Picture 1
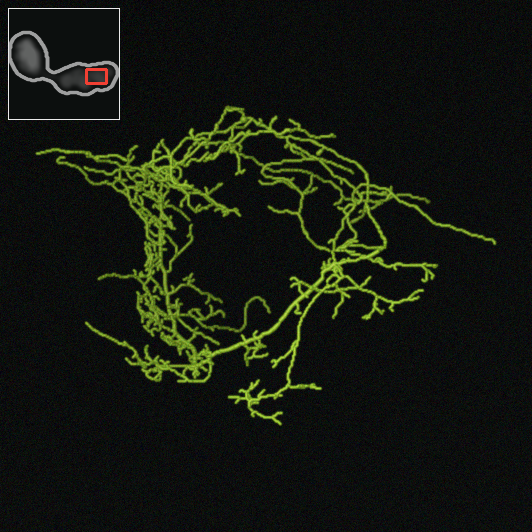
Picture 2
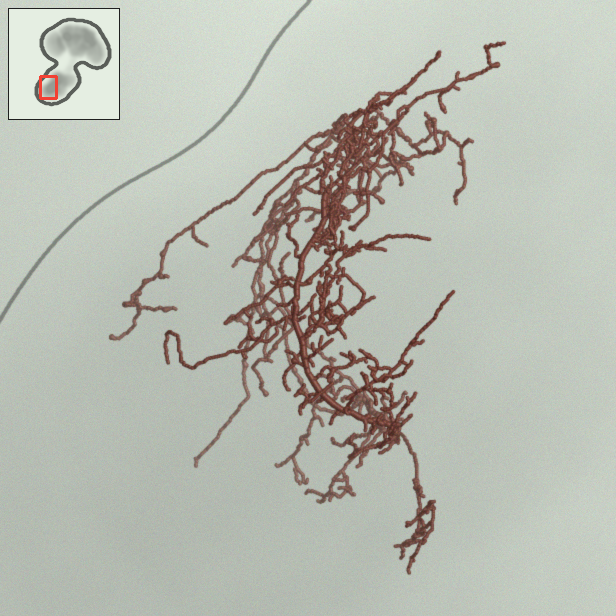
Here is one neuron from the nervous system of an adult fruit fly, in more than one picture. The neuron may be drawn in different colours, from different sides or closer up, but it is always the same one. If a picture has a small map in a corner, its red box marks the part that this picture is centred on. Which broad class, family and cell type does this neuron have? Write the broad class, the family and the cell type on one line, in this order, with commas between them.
nerve-cord intrinsic neuron, hemilineage 01A, IN01A031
